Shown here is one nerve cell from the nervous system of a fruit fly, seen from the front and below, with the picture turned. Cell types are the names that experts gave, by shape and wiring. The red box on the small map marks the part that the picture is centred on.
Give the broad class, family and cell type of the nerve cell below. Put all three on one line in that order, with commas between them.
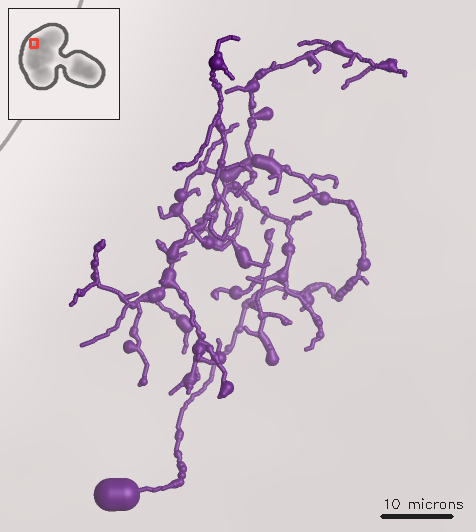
central-brain intrinsic neuron, hemilineage LHd2, CB1154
